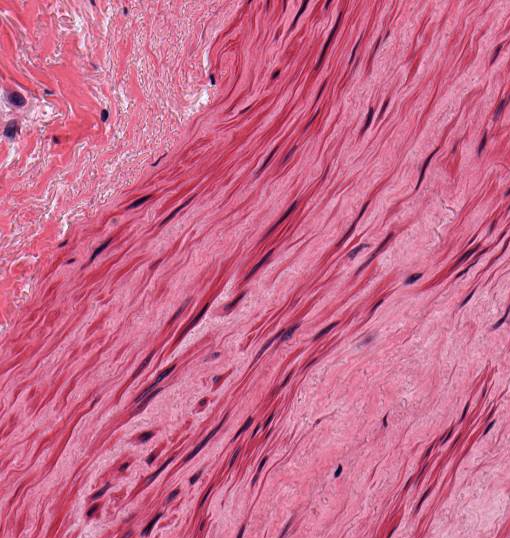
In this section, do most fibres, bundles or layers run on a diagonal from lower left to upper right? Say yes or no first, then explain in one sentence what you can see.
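Yes. Most of the field is filled by long parallel fibres running diagonally from the lower left toward the upper right.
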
